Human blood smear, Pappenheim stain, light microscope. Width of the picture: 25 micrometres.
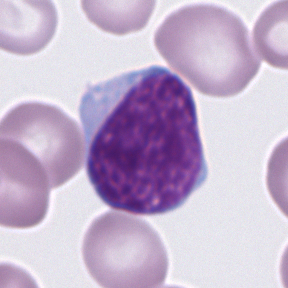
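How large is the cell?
About 13 micrometres across.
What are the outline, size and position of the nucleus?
Oval, about 13 by 10 micrometres, filling about 80% of the cell's area and sitting off-centre towards the lower right of the cell; its chromatin is coarsely clumped, with darker patches separated by lighter gaps.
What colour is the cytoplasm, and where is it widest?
Pale blue, and widest on the upper-left side of the nucleus.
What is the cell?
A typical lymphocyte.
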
